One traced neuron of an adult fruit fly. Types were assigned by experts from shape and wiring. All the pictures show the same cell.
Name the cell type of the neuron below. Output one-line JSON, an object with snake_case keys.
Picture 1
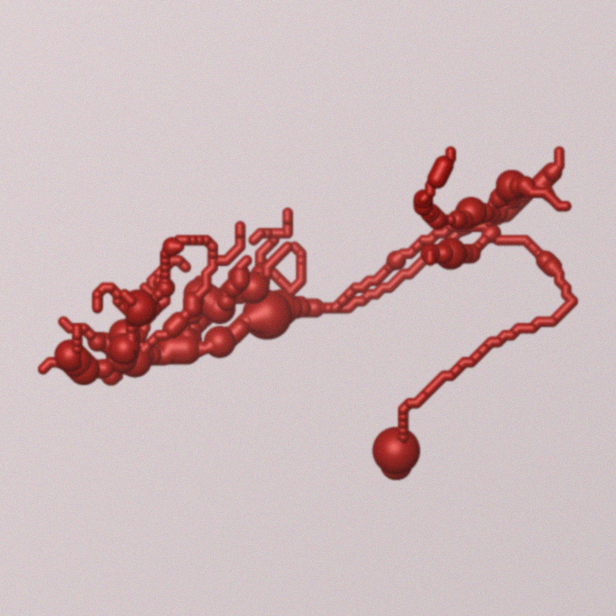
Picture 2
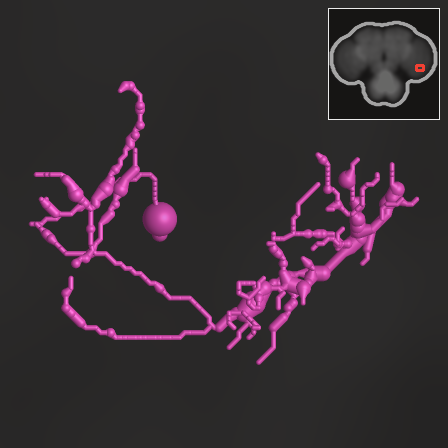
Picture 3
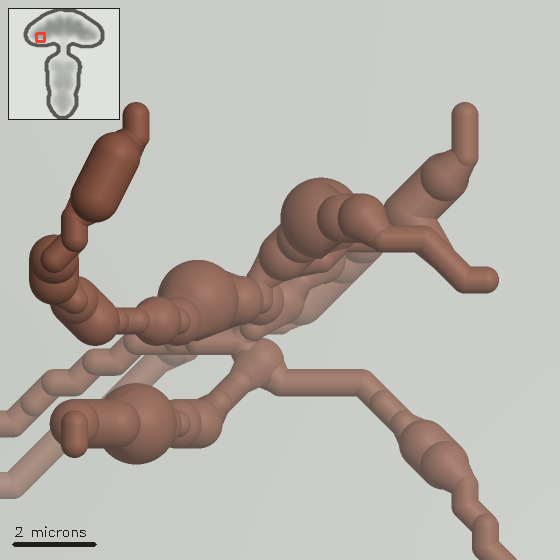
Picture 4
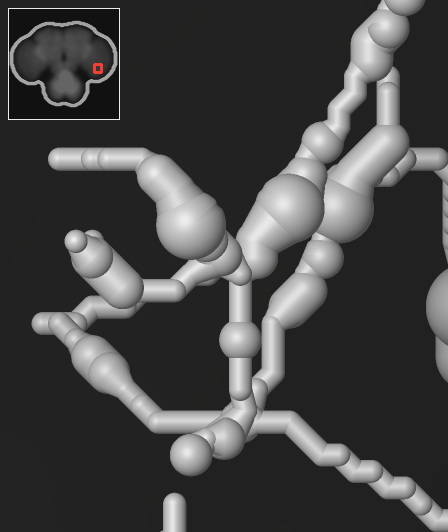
{"cell_type": "T4b"}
